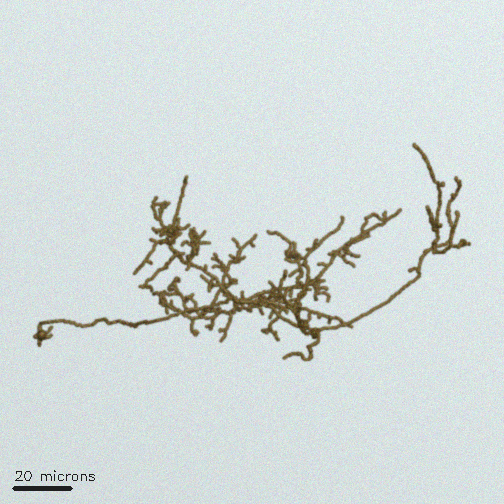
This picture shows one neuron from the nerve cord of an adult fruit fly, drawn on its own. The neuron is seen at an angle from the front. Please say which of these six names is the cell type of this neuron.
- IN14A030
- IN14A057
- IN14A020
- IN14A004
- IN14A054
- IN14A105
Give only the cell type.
IN14A030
